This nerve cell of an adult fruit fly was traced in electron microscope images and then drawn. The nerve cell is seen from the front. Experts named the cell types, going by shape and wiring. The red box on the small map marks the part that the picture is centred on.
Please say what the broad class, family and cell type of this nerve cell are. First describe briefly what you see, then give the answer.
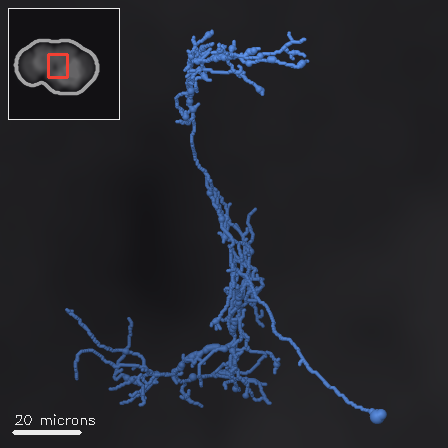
The cell body is at the lower right of the picture. From top to bottom in the picture it spans about 120 microns. Dozens of branch ends can be seen. This is a central-brain intrinsic neuron. The family is hemilineage FLAa1. The cell type is CB2620.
